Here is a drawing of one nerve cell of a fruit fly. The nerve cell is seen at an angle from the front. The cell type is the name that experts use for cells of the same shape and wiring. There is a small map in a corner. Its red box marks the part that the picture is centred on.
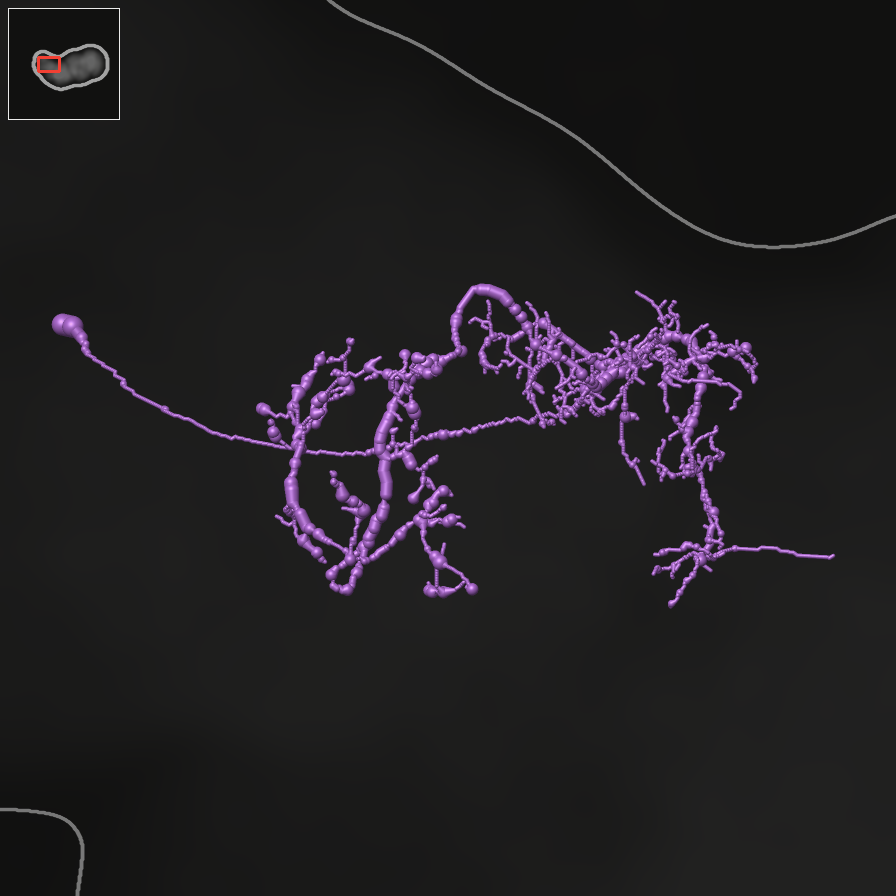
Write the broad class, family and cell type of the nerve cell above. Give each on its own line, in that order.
nerve-cord intrinsic neuron
hemilineage 06A
IN06A036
